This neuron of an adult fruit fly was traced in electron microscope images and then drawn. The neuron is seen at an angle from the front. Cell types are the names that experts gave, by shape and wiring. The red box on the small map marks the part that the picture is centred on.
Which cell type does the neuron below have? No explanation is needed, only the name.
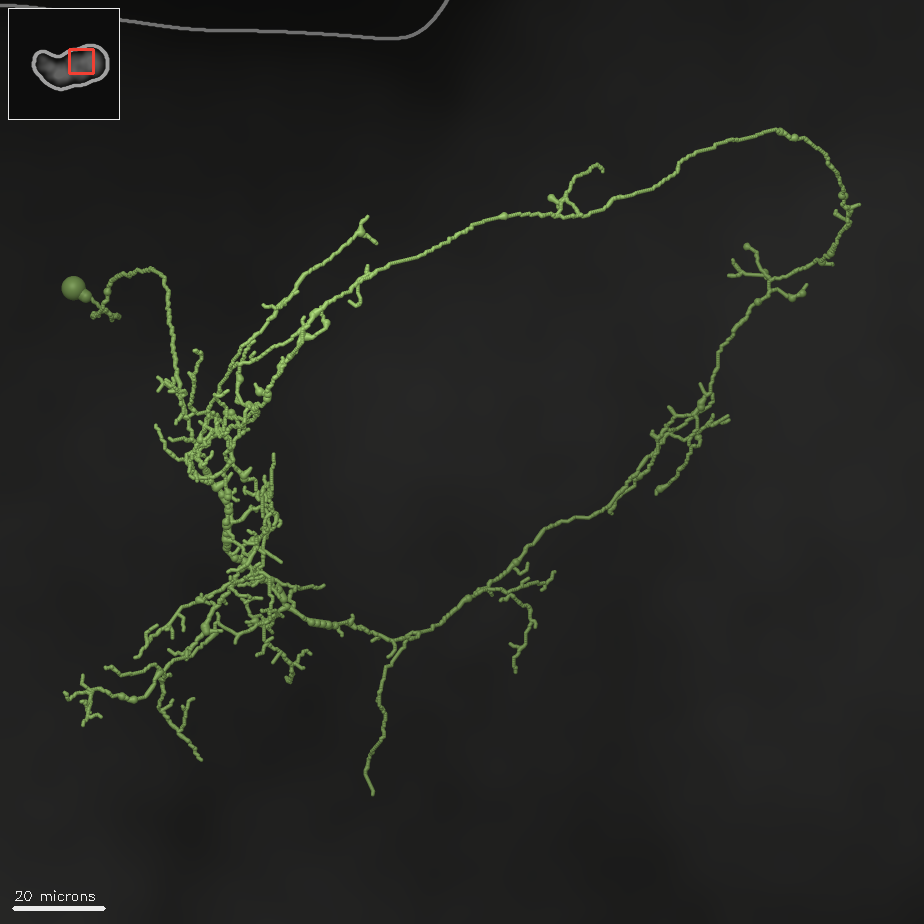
pC1_14b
